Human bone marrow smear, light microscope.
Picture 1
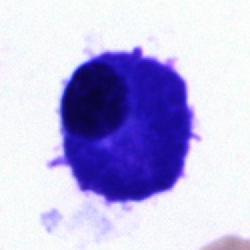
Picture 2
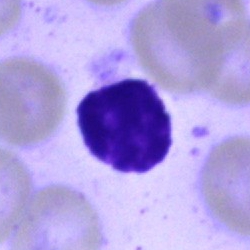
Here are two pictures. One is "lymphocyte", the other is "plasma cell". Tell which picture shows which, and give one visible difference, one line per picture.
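Picture 1 shows a plasma cell: The cytoplasm is abundant, covering more of the cell than the nucleus does.
Picture 2 shows a lymphocyte: Almost no cytoplasm can be seen around the dark nucleus.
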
